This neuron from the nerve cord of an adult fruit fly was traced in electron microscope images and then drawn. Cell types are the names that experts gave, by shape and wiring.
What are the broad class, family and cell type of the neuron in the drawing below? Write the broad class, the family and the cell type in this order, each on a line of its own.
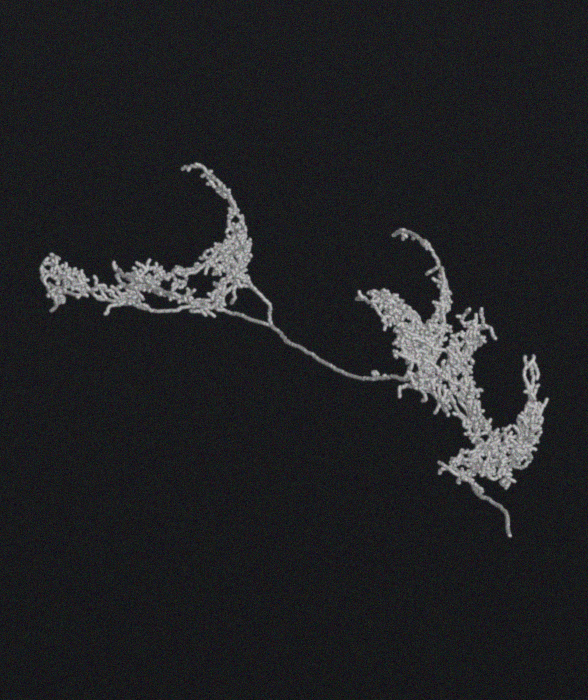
descending neuron
hemilineage MX3
DNge104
